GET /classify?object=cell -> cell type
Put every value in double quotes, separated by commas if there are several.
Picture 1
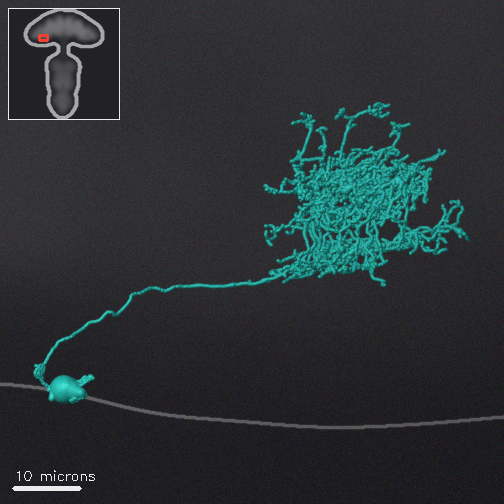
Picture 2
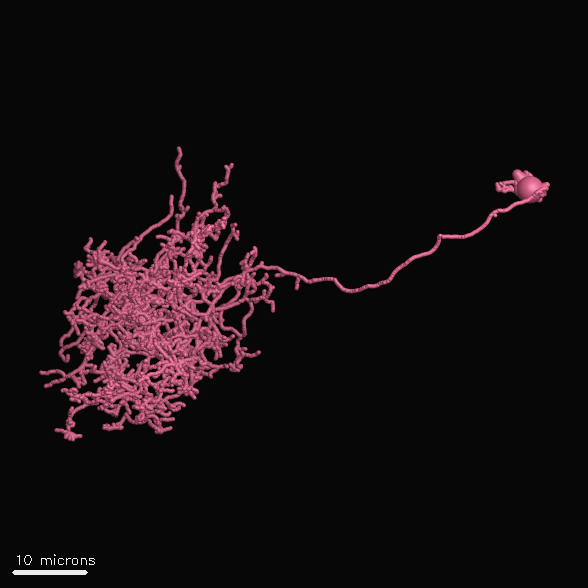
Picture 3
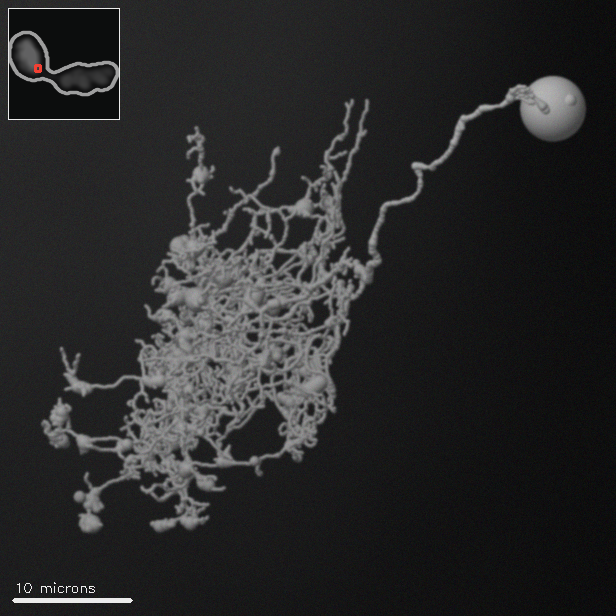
"LPi3a"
